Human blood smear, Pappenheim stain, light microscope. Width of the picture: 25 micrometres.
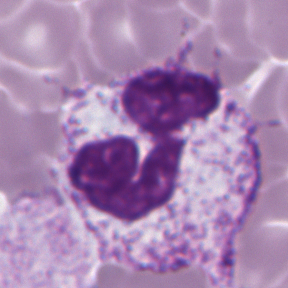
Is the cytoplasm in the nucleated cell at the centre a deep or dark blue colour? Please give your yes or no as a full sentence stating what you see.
No, this cell has pink or nearly colourless cytoplasm with no trace of blue or grey.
